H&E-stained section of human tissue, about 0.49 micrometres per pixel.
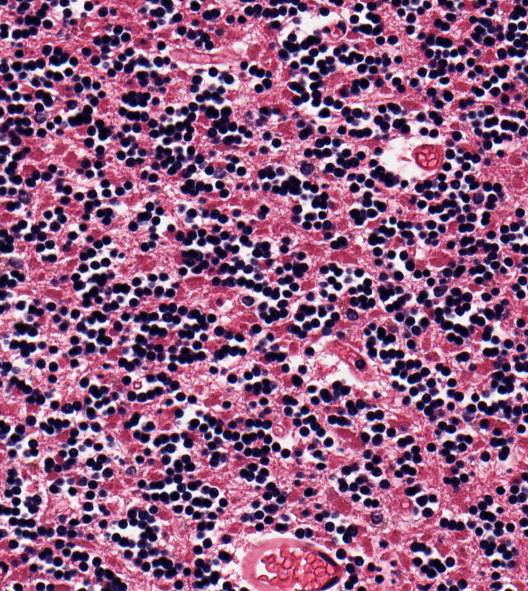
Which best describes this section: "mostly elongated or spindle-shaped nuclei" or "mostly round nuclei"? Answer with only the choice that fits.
Mostly round nuclei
